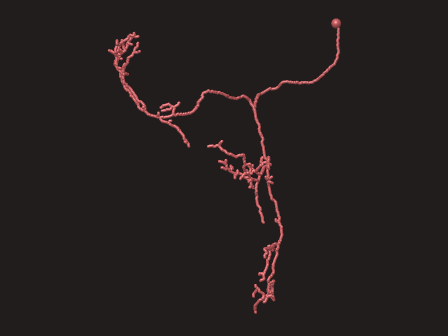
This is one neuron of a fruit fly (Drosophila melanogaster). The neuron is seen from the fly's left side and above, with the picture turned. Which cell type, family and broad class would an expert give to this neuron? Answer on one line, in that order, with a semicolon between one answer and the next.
SIP034; hemilineage SLPad1_posterior; central-brain intrinsic neuron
